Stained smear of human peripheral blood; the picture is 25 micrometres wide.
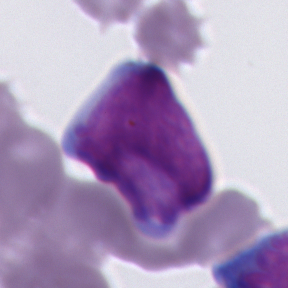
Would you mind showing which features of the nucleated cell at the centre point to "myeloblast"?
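What fits myeloblast: nucleus about 14 by 12 micrometres, filling nearly the whole cell.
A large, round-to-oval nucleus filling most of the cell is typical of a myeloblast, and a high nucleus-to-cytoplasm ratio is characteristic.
Chromatin finely streaked, no coarse dark clumps; a paler curved band crosses the lower part of the nucleus. Fits less well: the thin rim of cytoplasm, mainly along the left and lower edges, is pale blue.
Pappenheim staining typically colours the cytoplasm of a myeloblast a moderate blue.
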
